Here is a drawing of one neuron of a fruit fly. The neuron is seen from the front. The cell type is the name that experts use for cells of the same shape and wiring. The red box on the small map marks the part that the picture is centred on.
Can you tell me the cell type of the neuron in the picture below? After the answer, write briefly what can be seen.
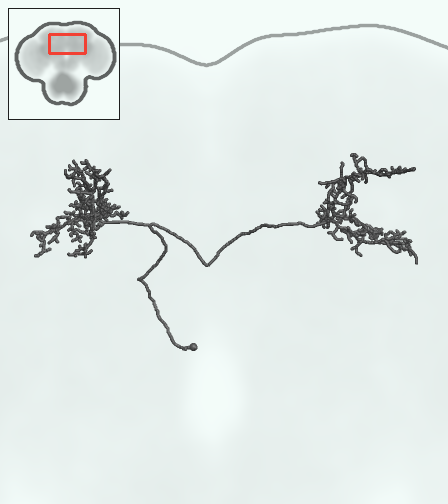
Its cell type is CL353. It is a central-brain intrinsic neuron. Dozens of branch ends can be seen. As drawn here it is wider than it is tall.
